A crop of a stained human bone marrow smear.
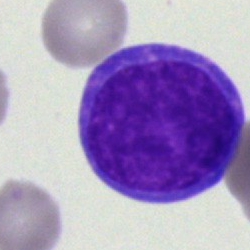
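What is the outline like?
Round and smooth, as far as I can see.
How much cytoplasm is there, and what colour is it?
Only a thin rim around the nucleus, and it is deep blue.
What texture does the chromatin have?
A fine, stippled one.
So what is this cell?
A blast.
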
